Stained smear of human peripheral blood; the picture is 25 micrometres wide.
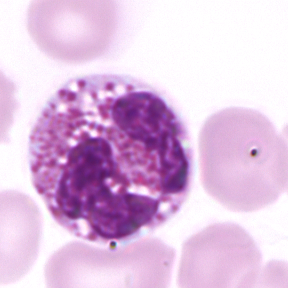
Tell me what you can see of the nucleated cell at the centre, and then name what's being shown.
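Look first at the outline: it is round and smooth, and the cell is about 14 micrometres across. The nucleus is split into separate lobes, and its chromatin is dense and dark purple. Now the granules: they are round and of similar size. This is an eosinophil.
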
